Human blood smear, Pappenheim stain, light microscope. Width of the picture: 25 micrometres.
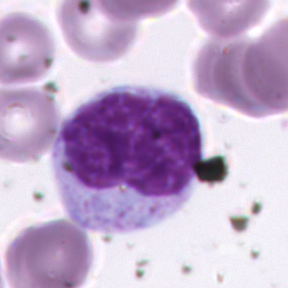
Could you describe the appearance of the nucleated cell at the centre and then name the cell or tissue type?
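The central cell has a smooth outline, round to slightly oval. Its nucleus occupies the upper part of the cell, with a shallow notch midway along its lower edge. Cytoplasm fills the lower part and shows no vacuoles. The cell is a metamyelocyte.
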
